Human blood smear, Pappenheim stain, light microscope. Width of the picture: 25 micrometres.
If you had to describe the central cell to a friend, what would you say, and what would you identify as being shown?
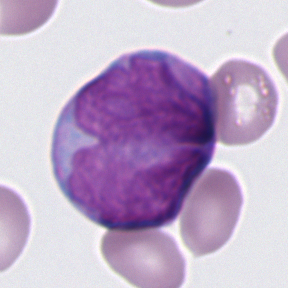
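So here the nucleus fills most of the cell, and a deep notch cuts in from its left side. The chromatin's fine and strand-like, not coarsely clumped, and there's only scant cytoplasm. That's an atypical promyelocyte.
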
